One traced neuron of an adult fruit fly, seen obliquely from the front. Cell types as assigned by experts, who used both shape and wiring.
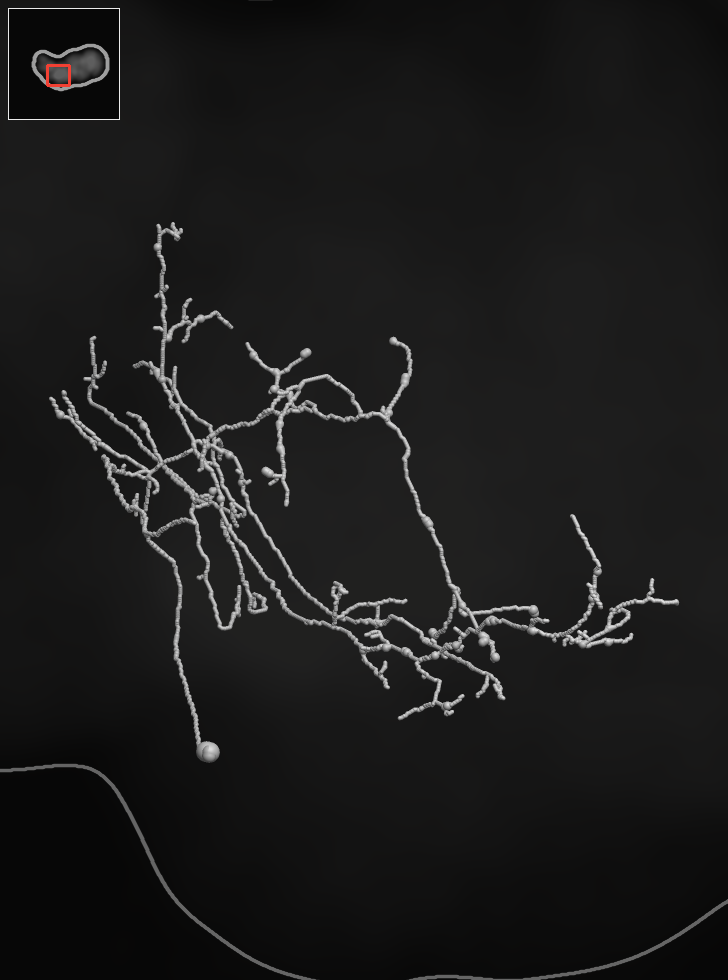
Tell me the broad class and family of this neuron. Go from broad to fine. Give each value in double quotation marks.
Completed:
"nerve-cord intrinsic neuron", "hemilineage 05B"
